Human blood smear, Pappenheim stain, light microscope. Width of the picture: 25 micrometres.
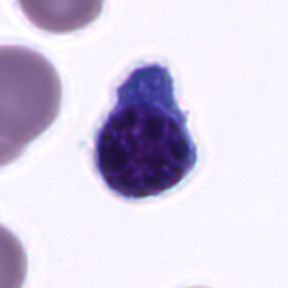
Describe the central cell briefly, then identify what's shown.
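In the central cell, the chromatin is dark purple and coarsely clumped. The cytoplasm stains blue. It contains neither coarse granules nor vacuoles. The central cell is a plasma cell.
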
